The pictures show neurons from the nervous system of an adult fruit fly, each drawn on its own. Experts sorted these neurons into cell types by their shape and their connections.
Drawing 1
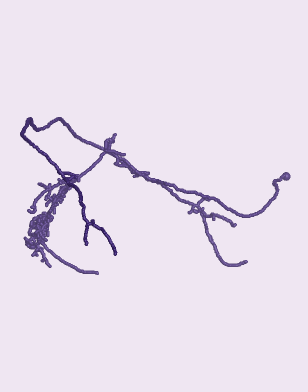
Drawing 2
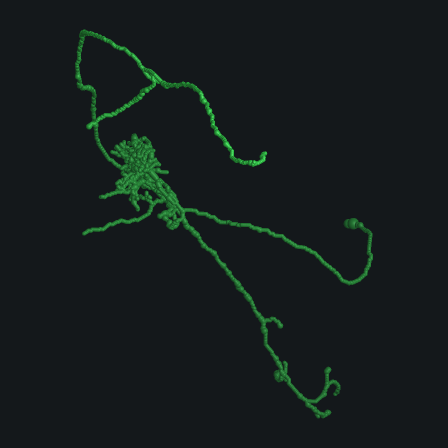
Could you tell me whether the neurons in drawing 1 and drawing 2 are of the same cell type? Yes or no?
no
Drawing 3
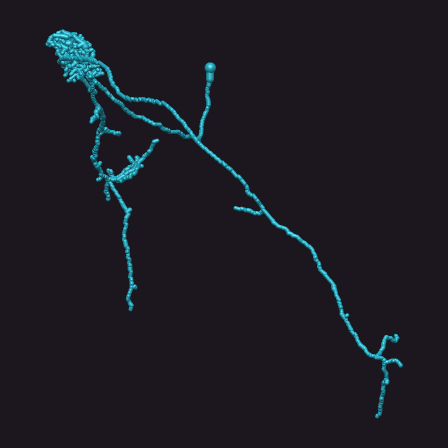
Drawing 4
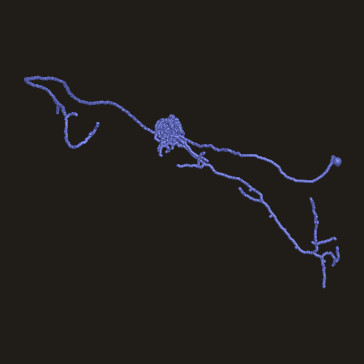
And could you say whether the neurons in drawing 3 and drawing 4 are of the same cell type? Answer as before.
yes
